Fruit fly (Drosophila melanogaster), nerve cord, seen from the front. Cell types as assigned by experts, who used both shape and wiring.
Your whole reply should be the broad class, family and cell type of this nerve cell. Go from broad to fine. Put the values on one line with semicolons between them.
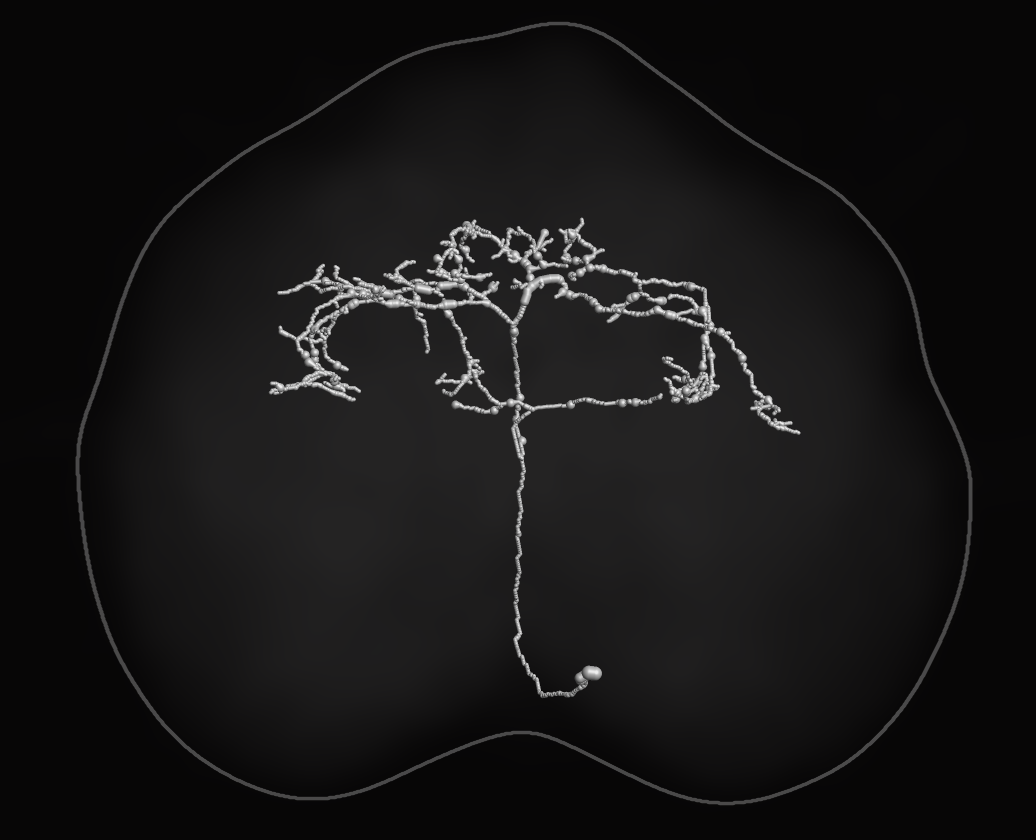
nerve-cord intrinsic neuron; hemilineage 00A; IN00A057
